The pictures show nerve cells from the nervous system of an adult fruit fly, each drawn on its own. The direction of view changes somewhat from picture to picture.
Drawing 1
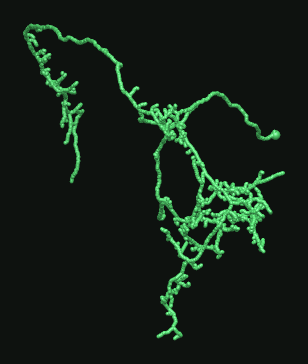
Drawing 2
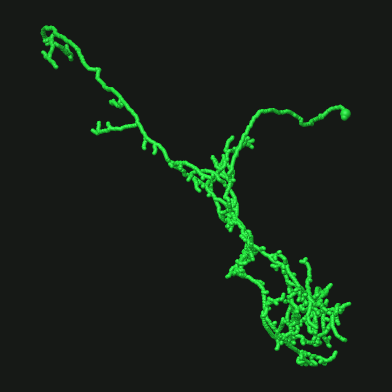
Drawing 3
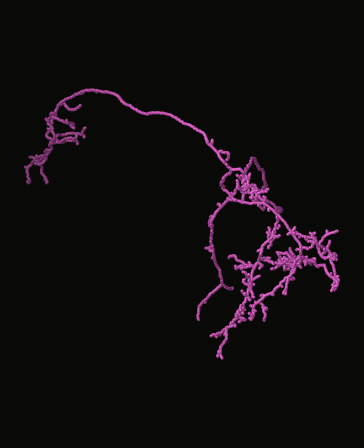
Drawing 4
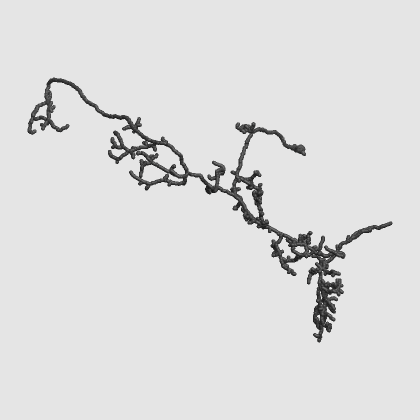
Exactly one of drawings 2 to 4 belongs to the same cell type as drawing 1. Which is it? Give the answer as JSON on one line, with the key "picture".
{"picture": 3}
